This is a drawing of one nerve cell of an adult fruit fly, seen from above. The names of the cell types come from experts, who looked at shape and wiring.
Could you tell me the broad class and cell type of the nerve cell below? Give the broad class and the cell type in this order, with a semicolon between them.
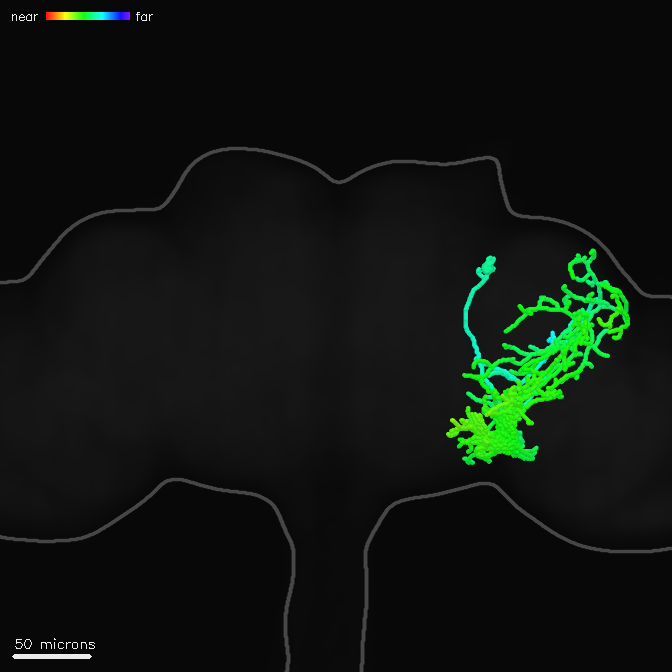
central-brain intrinsic neuron; PLP016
